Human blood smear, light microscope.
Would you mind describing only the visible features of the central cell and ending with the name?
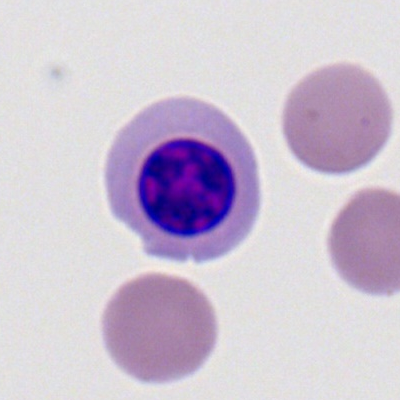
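Dark purple chromatin is coarsely clumped into blocks. A wide rim of cytoplasm encircles the nucleus and shows no visible granules. The outline is roughly round, with a small notch at the lower edge. This is an erythroblast.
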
